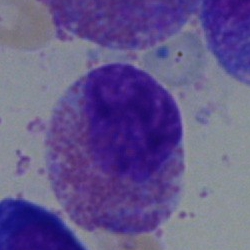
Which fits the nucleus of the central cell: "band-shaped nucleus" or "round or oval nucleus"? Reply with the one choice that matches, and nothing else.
Round or oval nucleus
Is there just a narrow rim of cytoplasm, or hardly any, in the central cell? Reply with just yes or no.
No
